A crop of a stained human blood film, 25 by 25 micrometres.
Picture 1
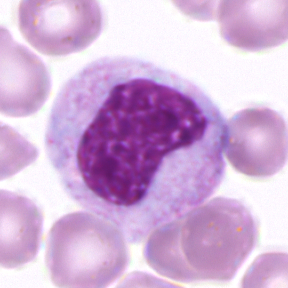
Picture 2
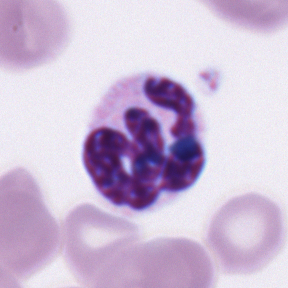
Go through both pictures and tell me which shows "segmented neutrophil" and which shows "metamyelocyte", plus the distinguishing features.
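Picture 1 is the metamyelocyte and picture 2 the segmented neutrophil. The two nuclei differ in shape: the metamyelocyte's is bean-shaped, indented on its lower right side, about 12 by 10 micrometres, with no nucleoli visible.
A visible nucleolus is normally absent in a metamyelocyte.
The segmented neutrophil's nucleus is divided into several curved lobes joined to one another, has dark purple, coarsely clumped chromatin, and fills about 70% of the cell's area.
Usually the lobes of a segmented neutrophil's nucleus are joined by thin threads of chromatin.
The cytoplasm differs in colour: a broad rim of pale greyish-lilac cytoplasm surrounds the metamyelocyte's nucleus, whereas the segmented neutrophil's cytoplasm is pale pink and shows most clearly at the upper left of the cell. Both hold fine granules, scattered and pinkish-purple in the metamyelocyte, faint and pinkish in the segmented neutrophil.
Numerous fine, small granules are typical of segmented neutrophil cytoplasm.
In outline the metamyelocyte is roughly round, while the segmented neutrophil is round and smooth and about 12 micrometres across. A small round dark blue body also lies over the nucleus on the right side of the segmented neutrophil.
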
